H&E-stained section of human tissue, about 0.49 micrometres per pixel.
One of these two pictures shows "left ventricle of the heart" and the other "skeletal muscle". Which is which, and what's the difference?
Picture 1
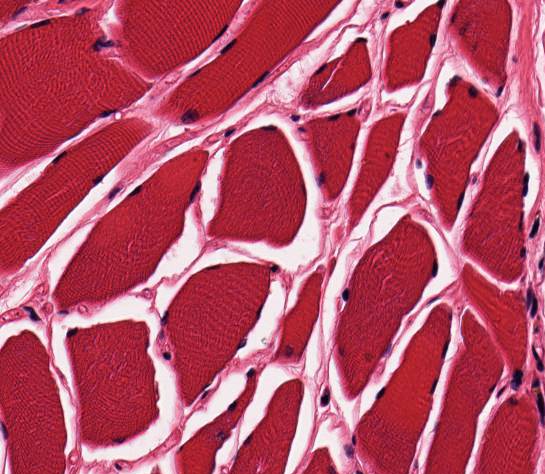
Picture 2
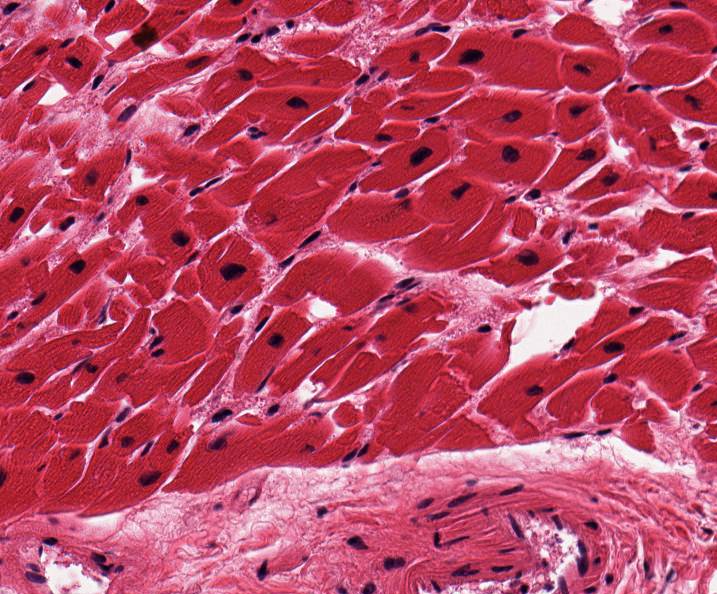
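Working through these: picture 1 is skeletal muscle, picture 2 the left ventricle of the heart. In the first, fibres cut across or obliquely form separate polygonal profiles, deep red and evenly stained without vacuoles, their dark flattened nuclei just under the surface. In the second, deeply eosinophilic fibres branch and join their neighbours rather than lying as separate parallel strands.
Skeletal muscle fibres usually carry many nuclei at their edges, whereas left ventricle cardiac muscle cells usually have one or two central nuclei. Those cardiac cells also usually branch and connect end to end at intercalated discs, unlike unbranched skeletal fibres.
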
